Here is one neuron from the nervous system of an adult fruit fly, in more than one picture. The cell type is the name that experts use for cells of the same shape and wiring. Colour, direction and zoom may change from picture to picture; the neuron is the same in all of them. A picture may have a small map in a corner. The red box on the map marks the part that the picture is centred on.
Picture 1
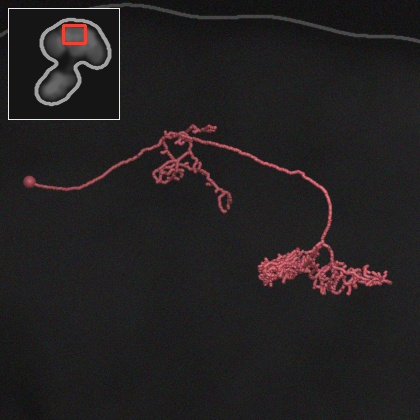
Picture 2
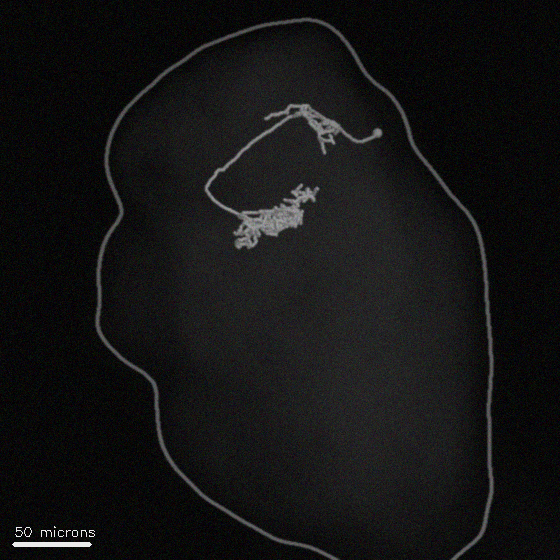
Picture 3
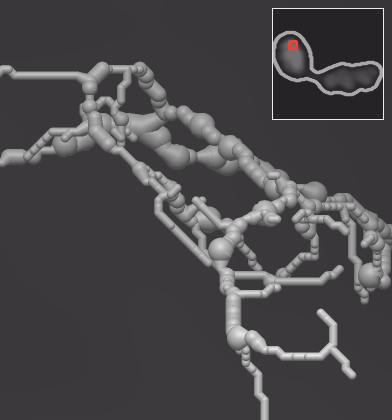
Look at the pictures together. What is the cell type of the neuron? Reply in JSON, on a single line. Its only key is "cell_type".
{"cell_type": "FB2I_a"}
